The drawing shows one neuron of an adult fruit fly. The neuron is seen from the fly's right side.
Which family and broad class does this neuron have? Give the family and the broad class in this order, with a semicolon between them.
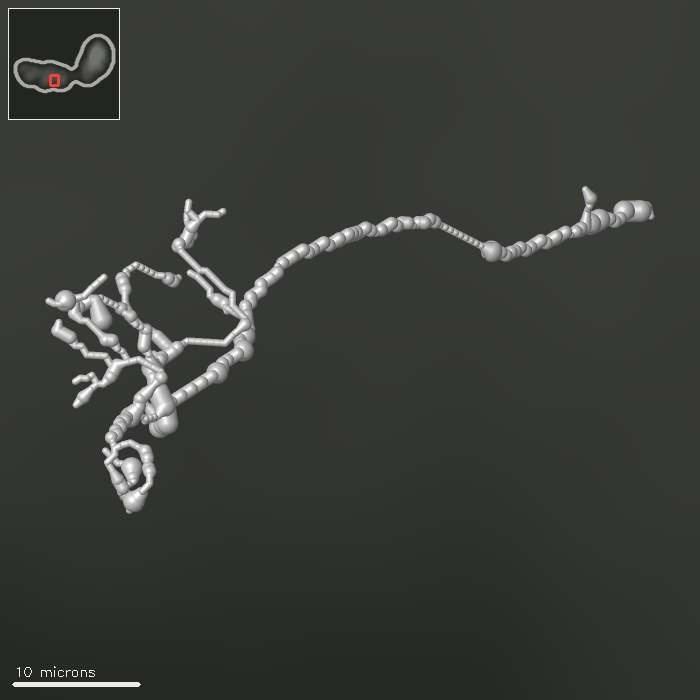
class mechanosensory tactile; sensory neuron entering the nerve cord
